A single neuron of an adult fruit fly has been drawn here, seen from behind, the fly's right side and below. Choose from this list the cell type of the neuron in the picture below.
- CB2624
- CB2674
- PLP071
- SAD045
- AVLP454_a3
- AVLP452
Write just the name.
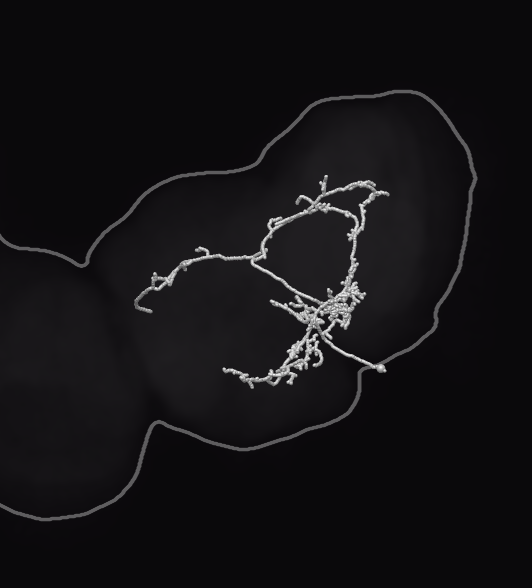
SAD045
